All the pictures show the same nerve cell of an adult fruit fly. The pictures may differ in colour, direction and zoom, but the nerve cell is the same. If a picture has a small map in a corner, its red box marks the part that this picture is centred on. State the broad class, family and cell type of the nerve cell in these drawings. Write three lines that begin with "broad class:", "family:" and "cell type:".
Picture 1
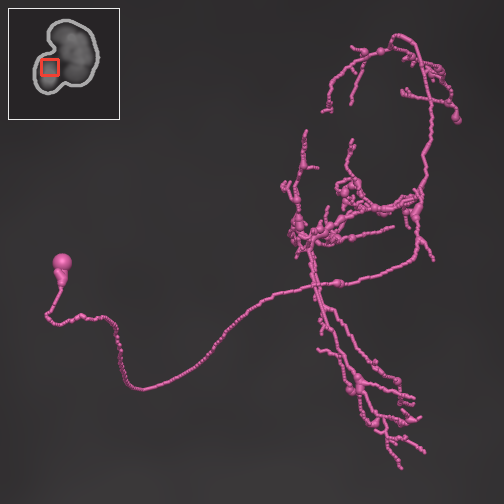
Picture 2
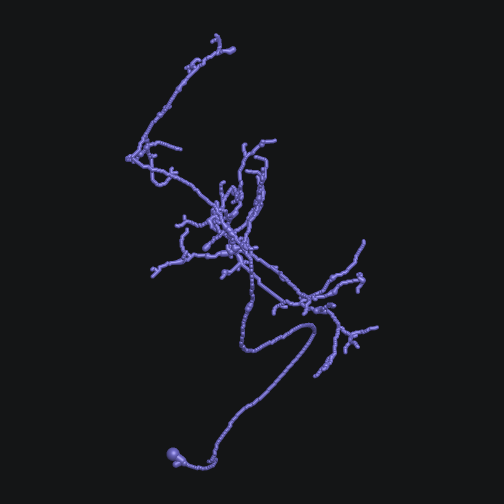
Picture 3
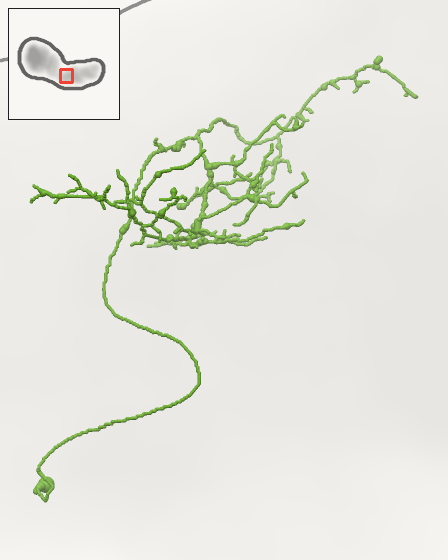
broad class: nerve-cord intrinsic neuron
family: hemilineage 02A
cell type: IN02A056_a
